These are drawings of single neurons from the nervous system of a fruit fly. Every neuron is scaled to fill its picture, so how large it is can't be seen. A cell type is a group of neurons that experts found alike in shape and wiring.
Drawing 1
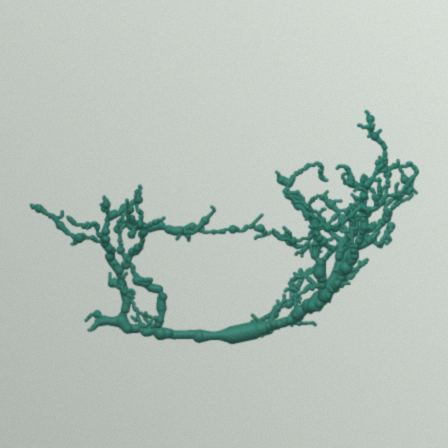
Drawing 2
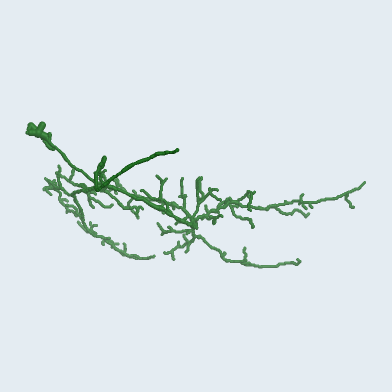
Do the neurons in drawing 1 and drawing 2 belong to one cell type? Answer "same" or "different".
different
